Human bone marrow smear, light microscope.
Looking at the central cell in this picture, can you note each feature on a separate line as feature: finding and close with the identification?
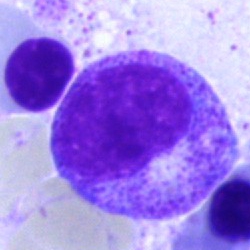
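Nucleus: off-centre, toward the upper left, I'd say
Chromatin: finely textured, not coarsely clumped
Cytoplasm: pale lilac-blue
Paler zone: less granular, just below and right of the nucleus
Name: myelocyte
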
